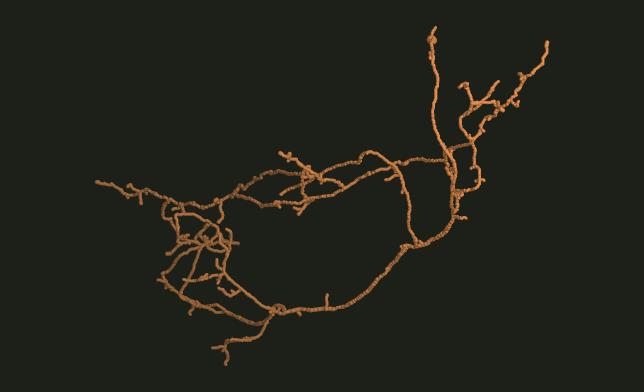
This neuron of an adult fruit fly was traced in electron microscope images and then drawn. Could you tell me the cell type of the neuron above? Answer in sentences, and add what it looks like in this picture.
The cell type is IN17A053. This is a nerve-cord intrinsic neuron. The picture shows dozens of branch ends. In this view it is wider than it is tall.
